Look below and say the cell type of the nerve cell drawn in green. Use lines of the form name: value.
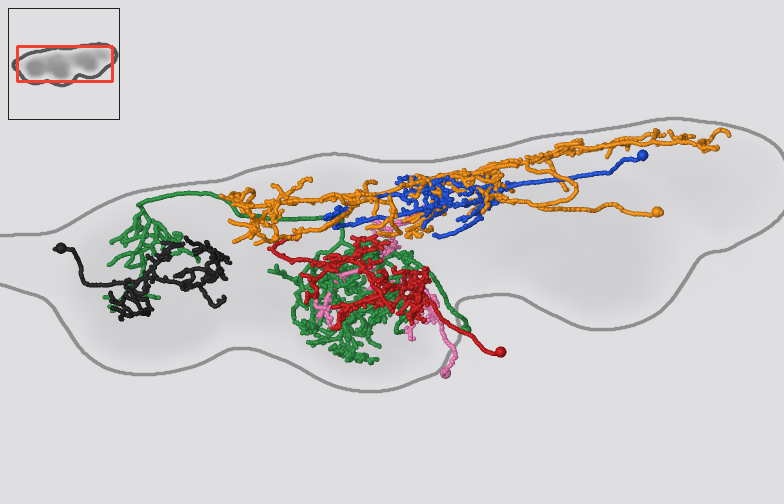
cell type: IN03A005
